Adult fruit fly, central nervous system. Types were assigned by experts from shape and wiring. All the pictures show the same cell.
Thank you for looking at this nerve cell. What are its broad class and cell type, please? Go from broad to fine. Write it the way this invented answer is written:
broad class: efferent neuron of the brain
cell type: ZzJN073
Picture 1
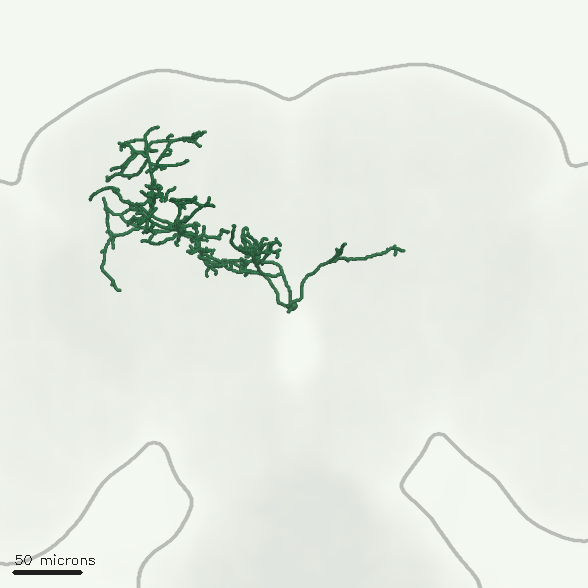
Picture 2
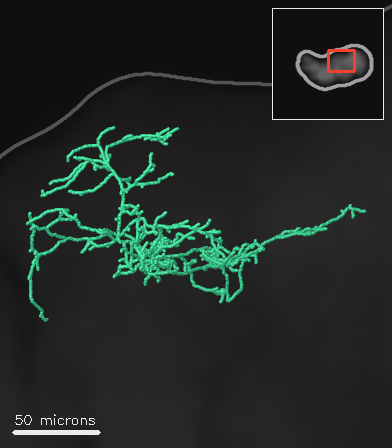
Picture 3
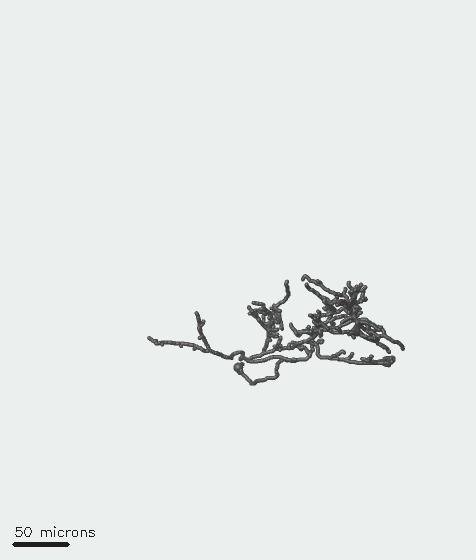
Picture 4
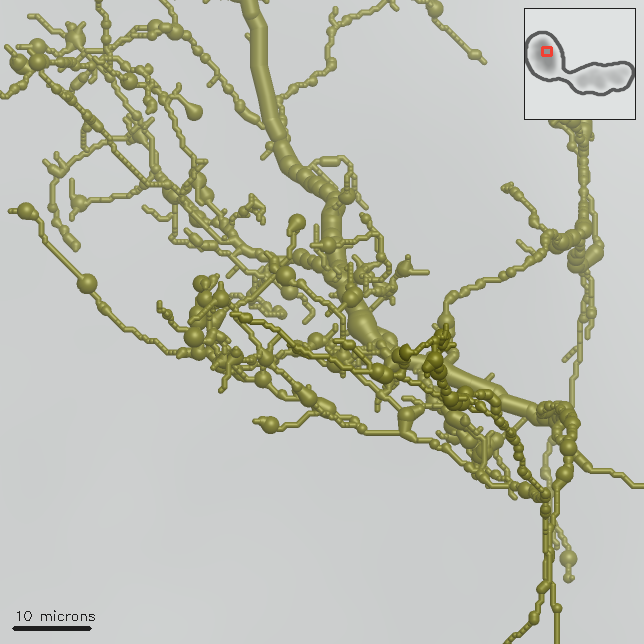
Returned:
broad class: central-brain intrinsic neuron
cell type: CL356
